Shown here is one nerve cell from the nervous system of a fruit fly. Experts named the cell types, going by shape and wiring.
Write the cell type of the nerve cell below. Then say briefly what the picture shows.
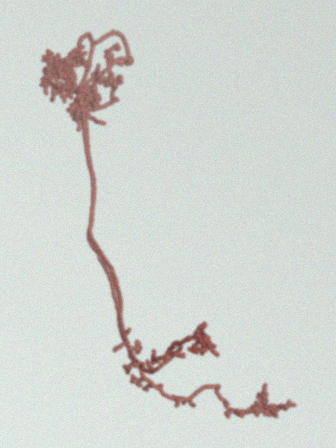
It is of cell type AN09B002. It is an ascending neuron. Dozens of branch ends can be seen. In this view it is taller than it is wide.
